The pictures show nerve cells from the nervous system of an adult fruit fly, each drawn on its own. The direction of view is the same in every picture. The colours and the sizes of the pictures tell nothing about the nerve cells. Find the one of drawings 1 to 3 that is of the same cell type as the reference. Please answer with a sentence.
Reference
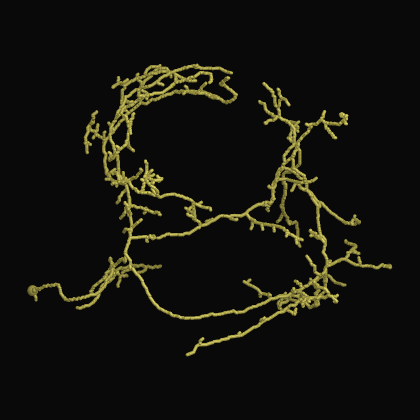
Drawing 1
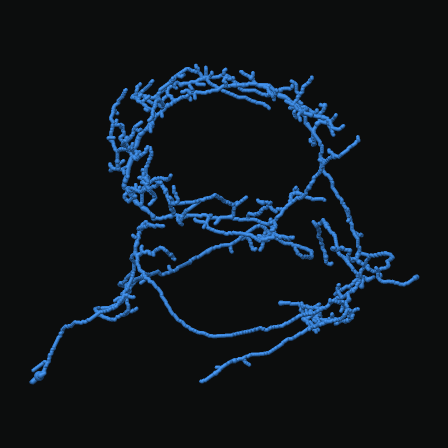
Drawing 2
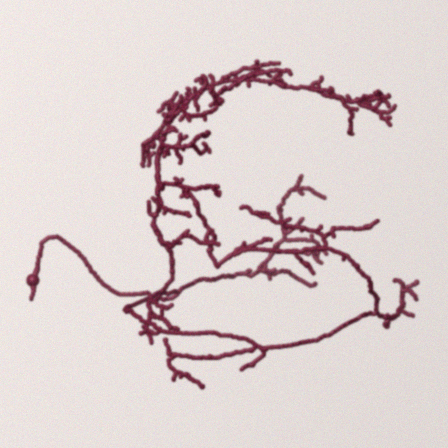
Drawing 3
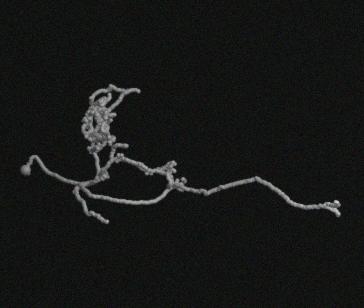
Drawing 1 shows a nerve cell of the same cell type.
